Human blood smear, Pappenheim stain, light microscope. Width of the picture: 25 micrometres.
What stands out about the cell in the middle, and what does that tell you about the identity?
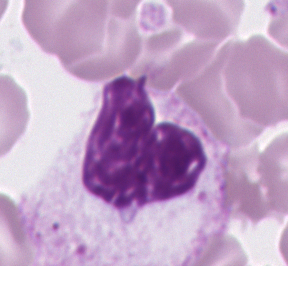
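If you search the nucleus for nucleoli, you won't find any. The cytoplasm is very pale, almost colourless with only a faint lilac tint, and it is filled with fine, dust-like lilac granules. Around all this, the outline of the cell is roughly round. The cell is a segmented neutrophil.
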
